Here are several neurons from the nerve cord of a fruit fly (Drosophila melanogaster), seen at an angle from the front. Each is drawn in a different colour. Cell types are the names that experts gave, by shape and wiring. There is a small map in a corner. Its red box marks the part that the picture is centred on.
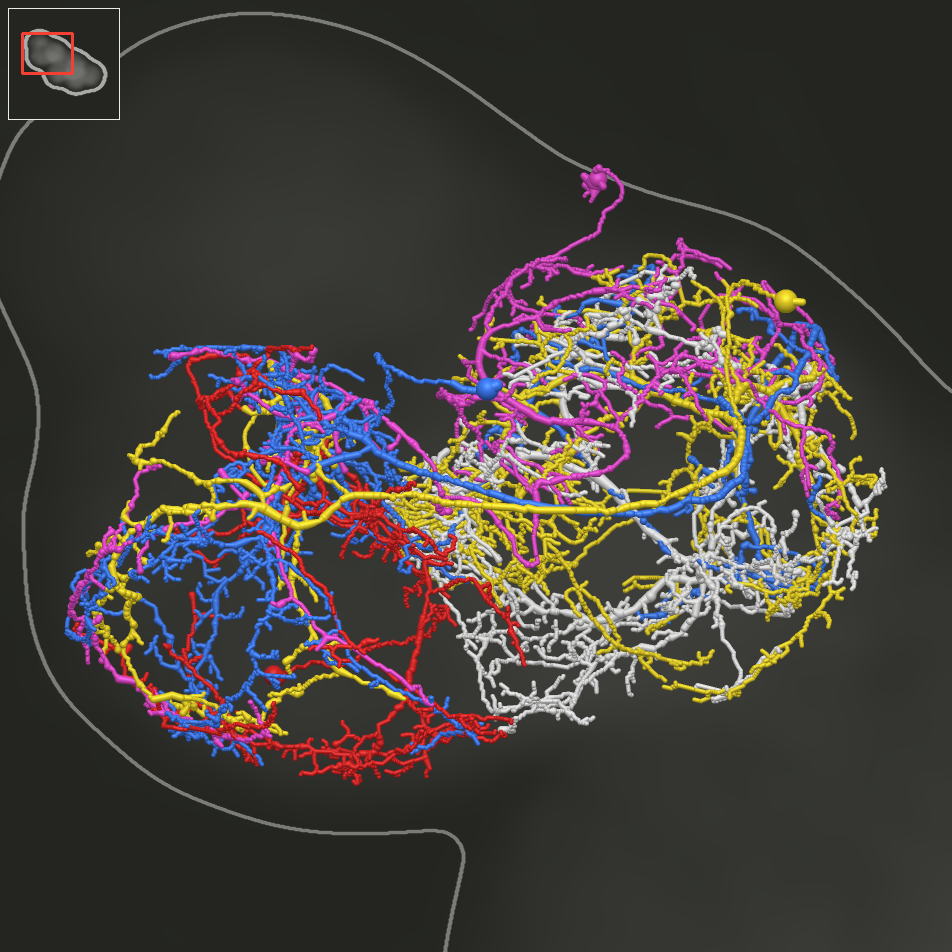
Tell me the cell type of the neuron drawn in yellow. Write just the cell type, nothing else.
IN19B021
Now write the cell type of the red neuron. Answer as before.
IN04B068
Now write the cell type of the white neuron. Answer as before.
IN16B024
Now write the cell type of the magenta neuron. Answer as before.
IN19B112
